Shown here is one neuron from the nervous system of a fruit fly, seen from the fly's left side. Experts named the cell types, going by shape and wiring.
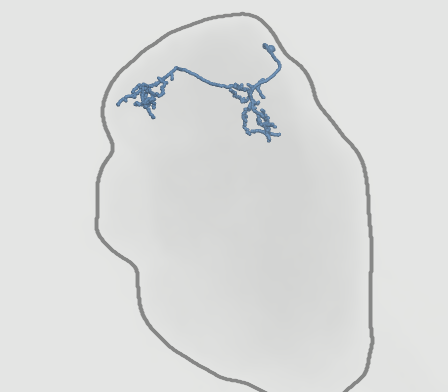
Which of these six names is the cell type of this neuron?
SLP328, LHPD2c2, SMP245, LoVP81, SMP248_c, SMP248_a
LHPD2c2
